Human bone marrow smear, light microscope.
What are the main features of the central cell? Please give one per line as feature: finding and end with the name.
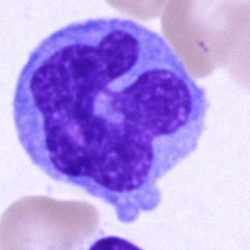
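Contour: roughly round
Cytoplasm: moderate pale blue-grey rim around nucleus
Granules: no coarse ones visible
Blebs: small, rounded, at bottom edge
Result: monocyte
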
